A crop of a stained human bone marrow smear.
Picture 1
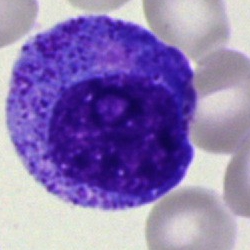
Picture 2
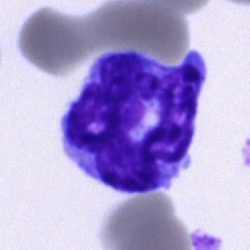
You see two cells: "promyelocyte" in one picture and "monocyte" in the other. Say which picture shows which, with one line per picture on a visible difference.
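Picture 1 – promyelocyte. Numerous dark purple granules are scattered through the cytoplasm.
Picture 2 – monocyte. No distinct granules can be seen in the cytoplasm.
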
